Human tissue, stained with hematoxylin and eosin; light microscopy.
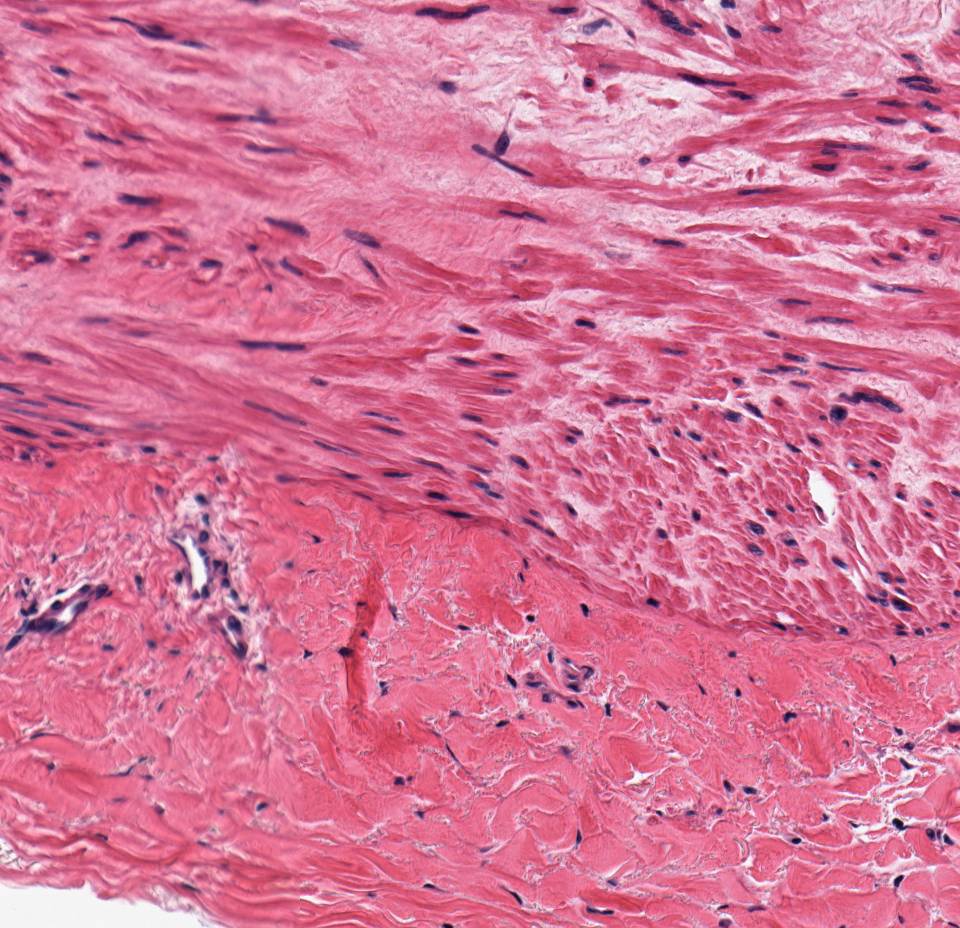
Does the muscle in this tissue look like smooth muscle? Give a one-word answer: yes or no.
Yes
